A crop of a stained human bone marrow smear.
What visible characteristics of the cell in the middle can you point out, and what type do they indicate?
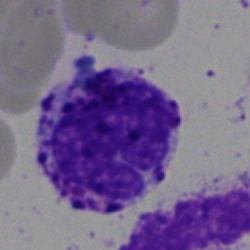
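Coarse dark purple-black granules are scattered over the whole cell, the nucleus included. They are most crowded along the cell's edge. The purple nucleus fills most of the cell, and granules partly hide its outline. On the upper left edge there is a small bluish bulge. Answer: basophil.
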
